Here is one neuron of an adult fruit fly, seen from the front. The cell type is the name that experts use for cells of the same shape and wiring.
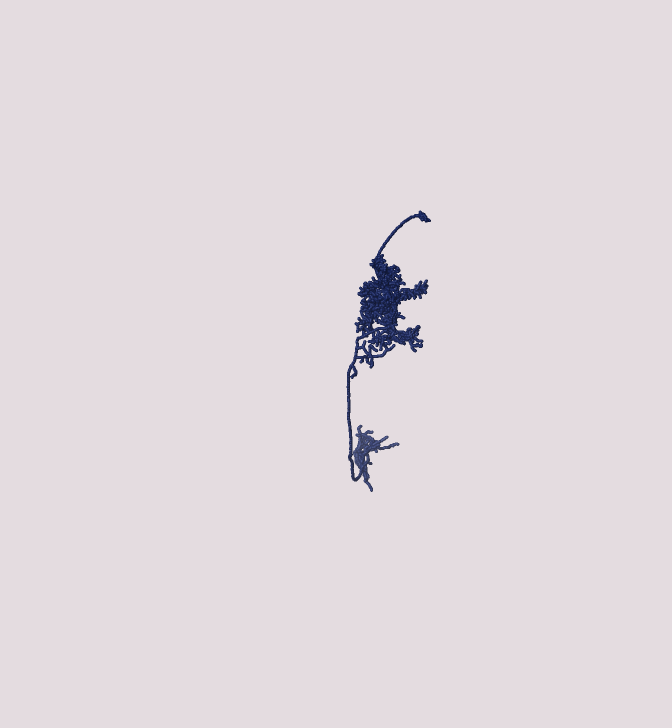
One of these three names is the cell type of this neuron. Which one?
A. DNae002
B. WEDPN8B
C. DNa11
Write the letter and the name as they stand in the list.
A. DNae002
